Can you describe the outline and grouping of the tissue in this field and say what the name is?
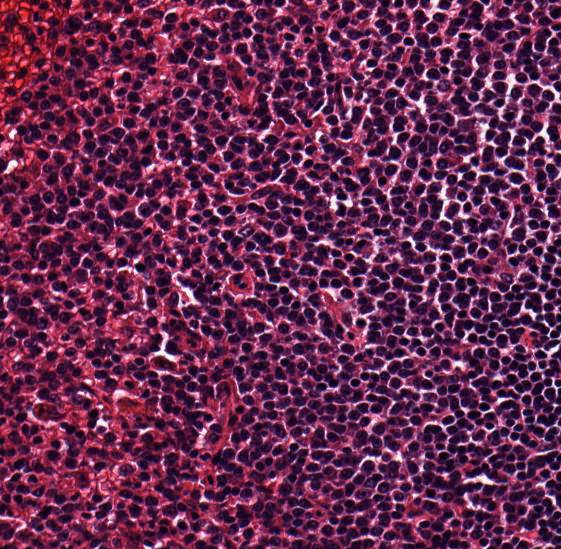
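Checking the cells first, most are small lymphocytes with round, dark-staining nuclei and scant cytoplasm, fairly uniform in size and shape. More pink-red material lies between cells in the left half. The top-left corner holds a bright red collection of red blood cells. This is spleen.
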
